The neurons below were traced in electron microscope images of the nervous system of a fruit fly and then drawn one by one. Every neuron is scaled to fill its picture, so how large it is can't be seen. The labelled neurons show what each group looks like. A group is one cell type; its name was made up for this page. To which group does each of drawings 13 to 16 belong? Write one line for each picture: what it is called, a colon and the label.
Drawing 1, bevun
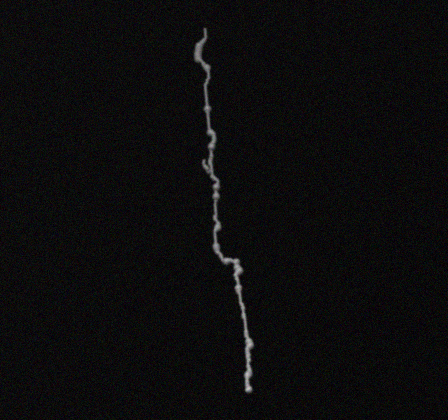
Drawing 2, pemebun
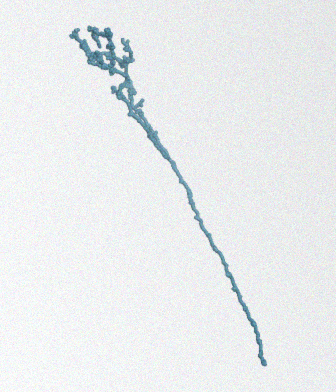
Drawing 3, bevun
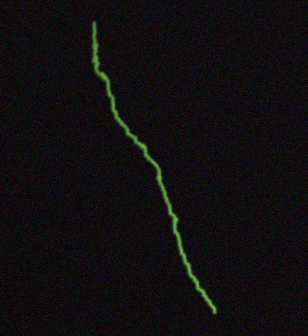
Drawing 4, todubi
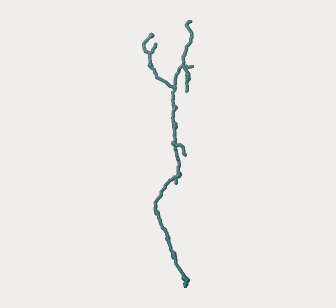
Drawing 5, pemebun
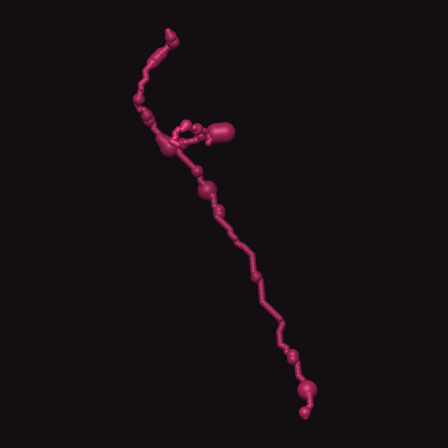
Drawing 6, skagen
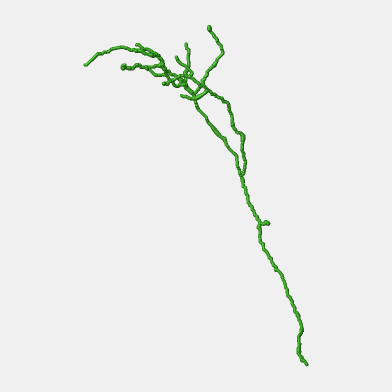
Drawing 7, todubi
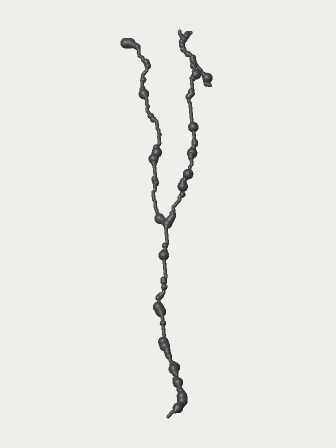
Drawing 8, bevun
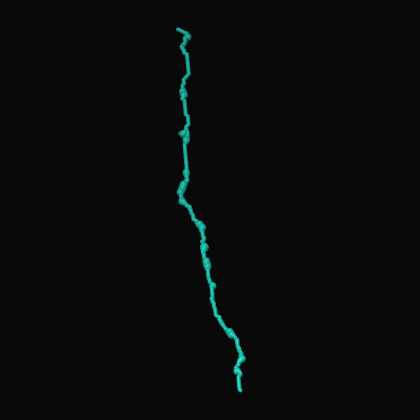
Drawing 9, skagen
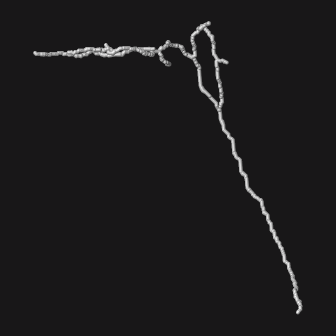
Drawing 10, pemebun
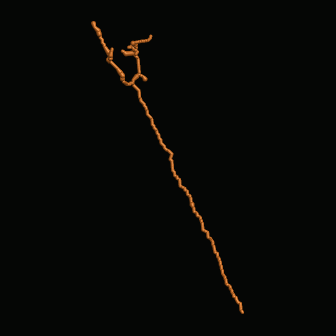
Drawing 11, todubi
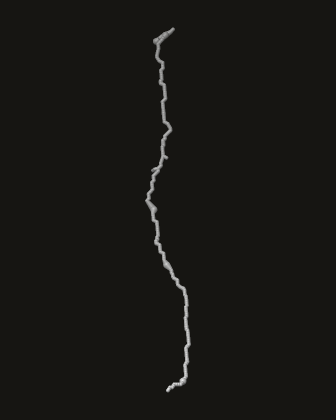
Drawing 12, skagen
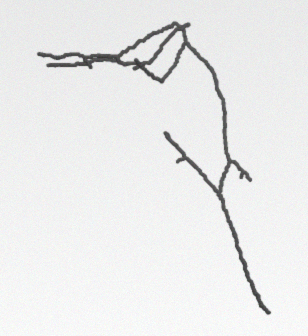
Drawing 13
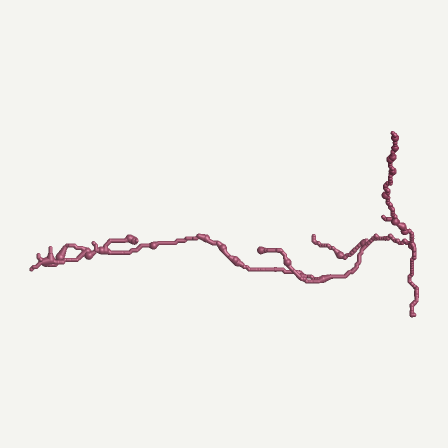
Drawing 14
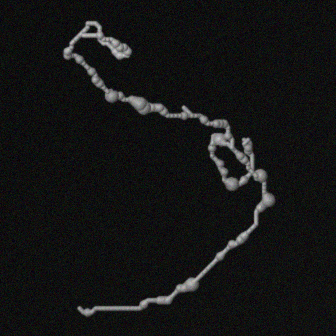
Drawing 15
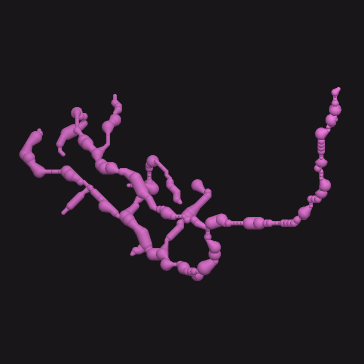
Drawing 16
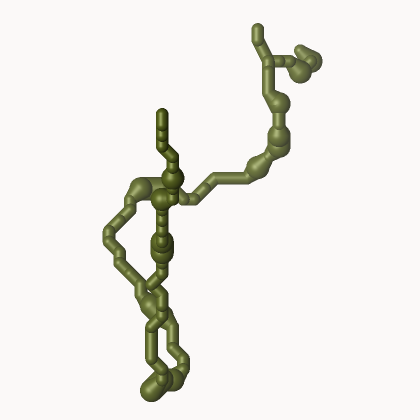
13: skagen
14: todubi
15: pemebun
16: todubi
